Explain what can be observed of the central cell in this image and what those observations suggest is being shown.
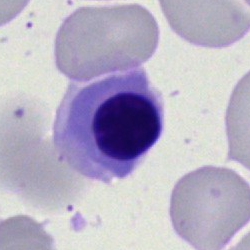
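You'll notice the nucleus sits off-centre, over toward the right side of the cell. Its chromatin is dense and stains very dark purple, and there aren't any nucleoli to be seen. No granules show in the cytoplasm either. So that one's an erythroblast.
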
